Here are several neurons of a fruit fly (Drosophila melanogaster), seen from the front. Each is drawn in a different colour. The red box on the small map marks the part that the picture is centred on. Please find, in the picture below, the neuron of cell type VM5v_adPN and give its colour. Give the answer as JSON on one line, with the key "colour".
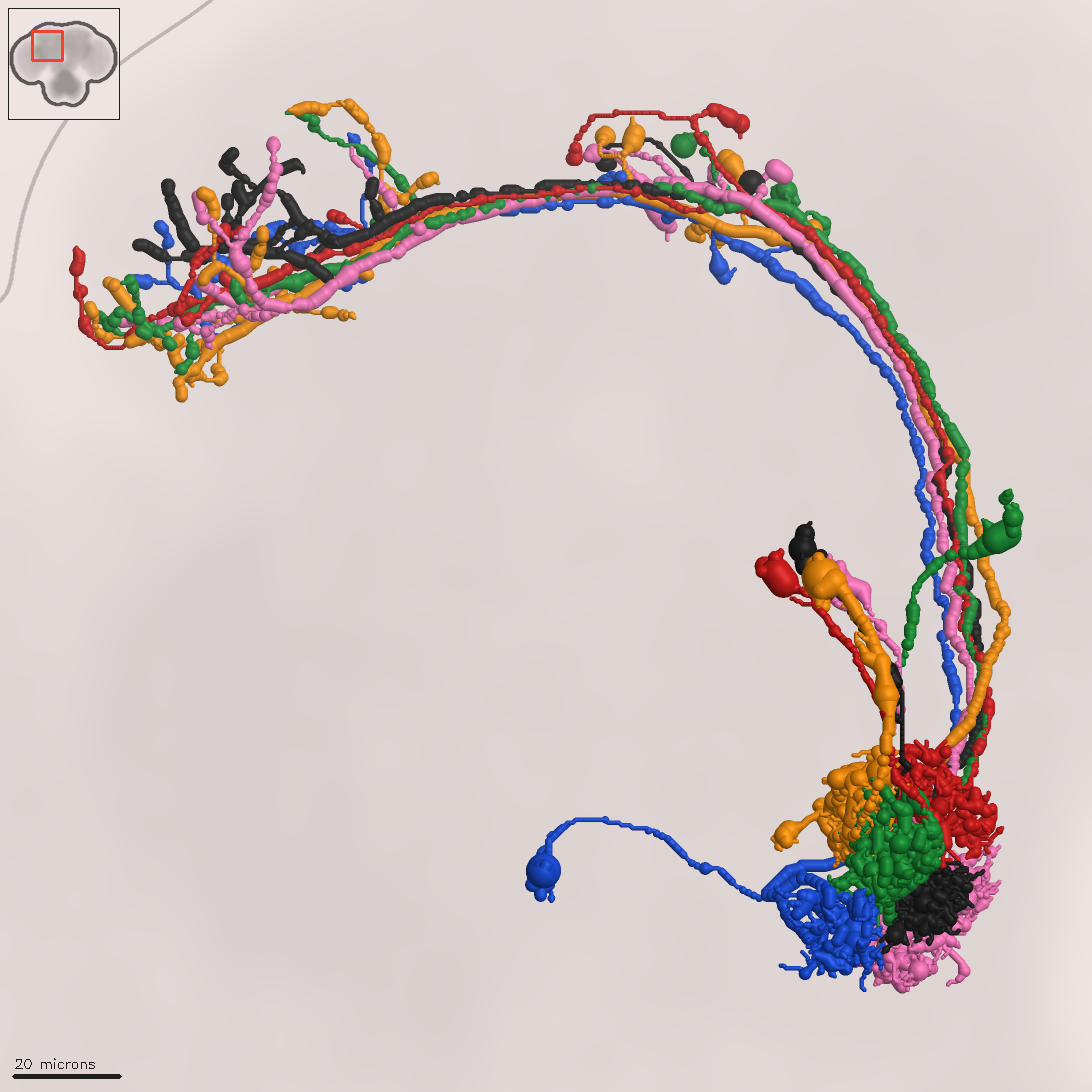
{"colour": "green"}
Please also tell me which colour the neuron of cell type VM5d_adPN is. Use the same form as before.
{"colour": "red"}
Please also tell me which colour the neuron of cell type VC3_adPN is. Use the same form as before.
{"colour": "pink"}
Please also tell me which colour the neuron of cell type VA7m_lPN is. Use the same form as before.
{"colour": "blue"}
